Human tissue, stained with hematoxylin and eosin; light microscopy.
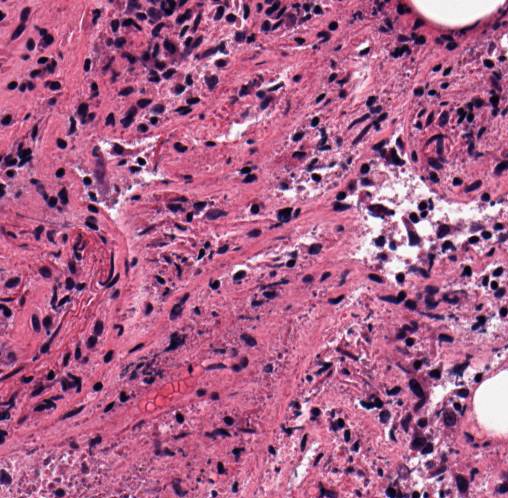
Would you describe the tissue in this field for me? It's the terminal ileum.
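Spindle cells fill the field, arranged in fascicles running in several different directions. Most of the nuclei look elongated and darkly stained. I can't make out distinct cell borders; the cytoplasm seems to merge with the surrounding pink material. In the right middle there's a looser, paler zone with scattered cells and small clefts.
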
